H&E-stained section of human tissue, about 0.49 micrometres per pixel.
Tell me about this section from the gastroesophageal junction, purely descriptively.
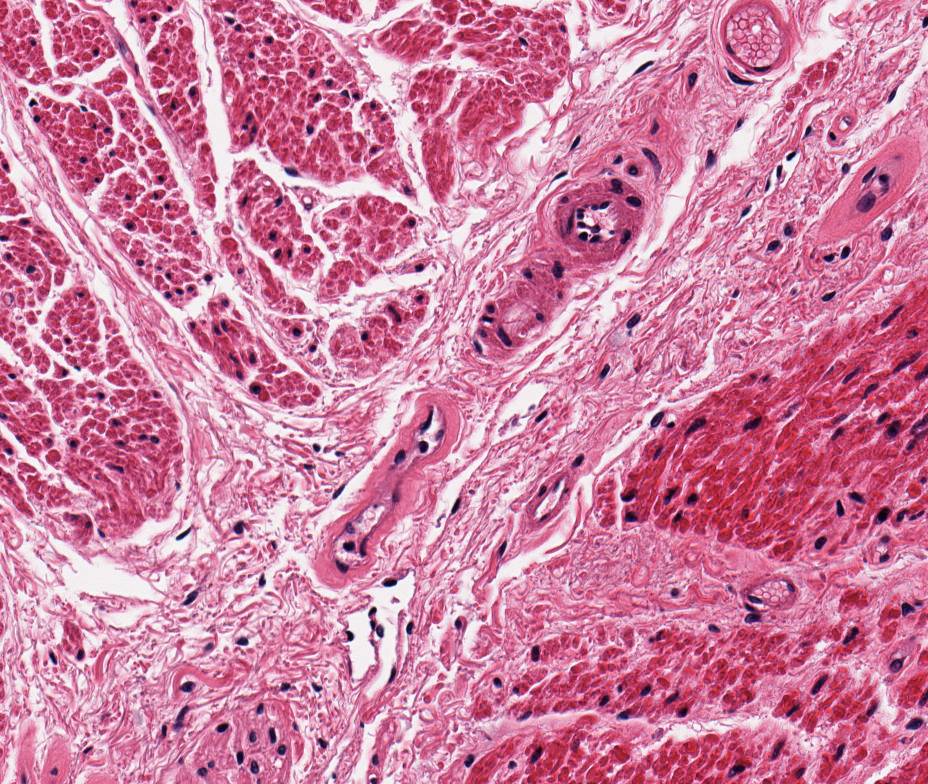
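There's a diagonal band of loose connective tissue running lower left to upper right, with muscle on either side. Upper left, smooth muscle is cut across in bundles: small rounded profiles, scattered dark nuclei. Lower right, cells run lengthwise or obliquely, nuclei elongated and cigar-shaped.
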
